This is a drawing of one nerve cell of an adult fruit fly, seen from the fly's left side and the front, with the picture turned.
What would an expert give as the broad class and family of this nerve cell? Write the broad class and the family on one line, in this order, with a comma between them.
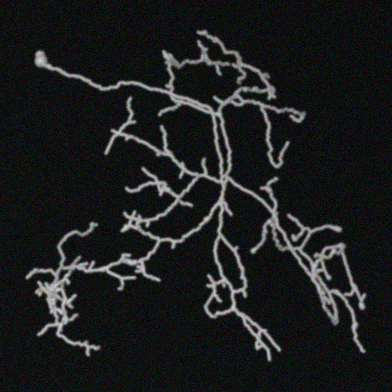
nerve-cord intrinsic neuron, hemilineage 09A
